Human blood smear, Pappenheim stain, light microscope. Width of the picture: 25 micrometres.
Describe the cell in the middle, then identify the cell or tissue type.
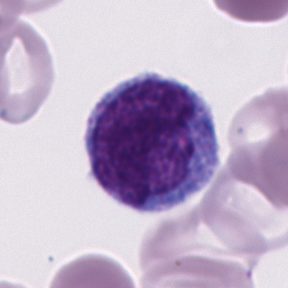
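Round outline, and the nucleus fills most of the cell, sitting slightly off-centre toward the upper left. The cytoplasm is just a thin rim, widest at the lower right. The cell is about 12 micrometres across. That's a monocyte.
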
